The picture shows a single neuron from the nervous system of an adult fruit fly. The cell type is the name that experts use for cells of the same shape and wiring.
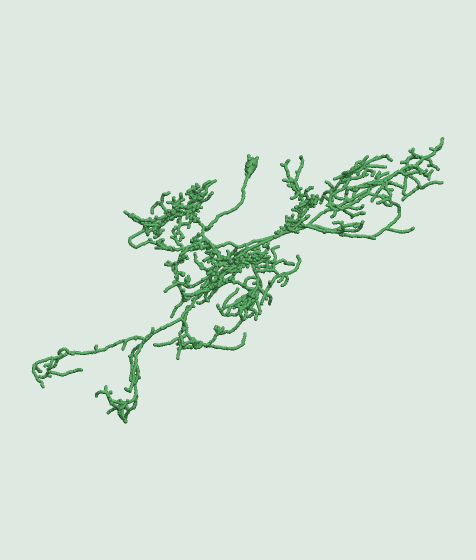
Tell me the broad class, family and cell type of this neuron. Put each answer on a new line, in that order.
nerve-cord intrinsic neuron
hemilineage 12B
IN12B002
